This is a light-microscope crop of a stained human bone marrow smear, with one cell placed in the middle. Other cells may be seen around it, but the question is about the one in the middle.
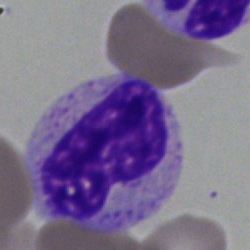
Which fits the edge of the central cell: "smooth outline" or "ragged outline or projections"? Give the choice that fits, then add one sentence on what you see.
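Smooth outline. The cell outline is round and smooth.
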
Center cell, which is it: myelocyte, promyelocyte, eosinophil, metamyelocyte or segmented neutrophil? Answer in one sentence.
Located at the centre of the crop is a metamyelocyte.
